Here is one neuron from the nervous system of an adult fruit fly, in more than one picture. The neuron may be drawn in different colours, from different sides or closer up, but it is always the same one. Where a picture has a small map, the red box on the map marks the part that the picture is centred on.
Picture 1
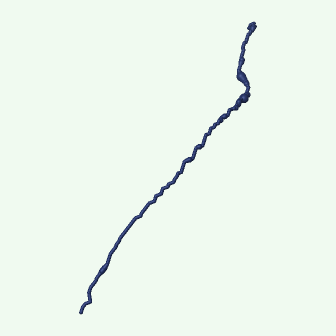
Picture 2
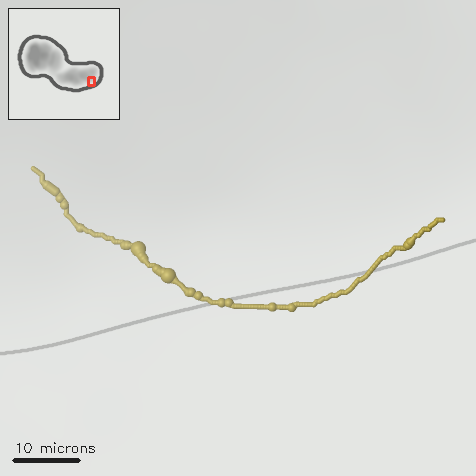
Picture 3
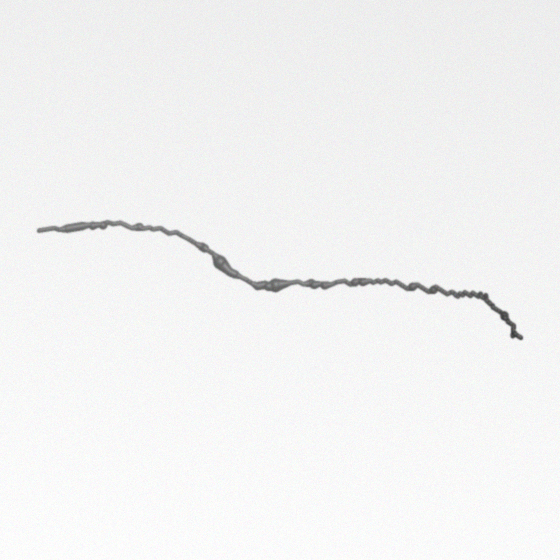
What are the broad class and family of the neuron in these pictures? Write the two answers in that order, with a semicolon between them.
sensory neuron entering the nerve cord; class mechanosensory tactile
